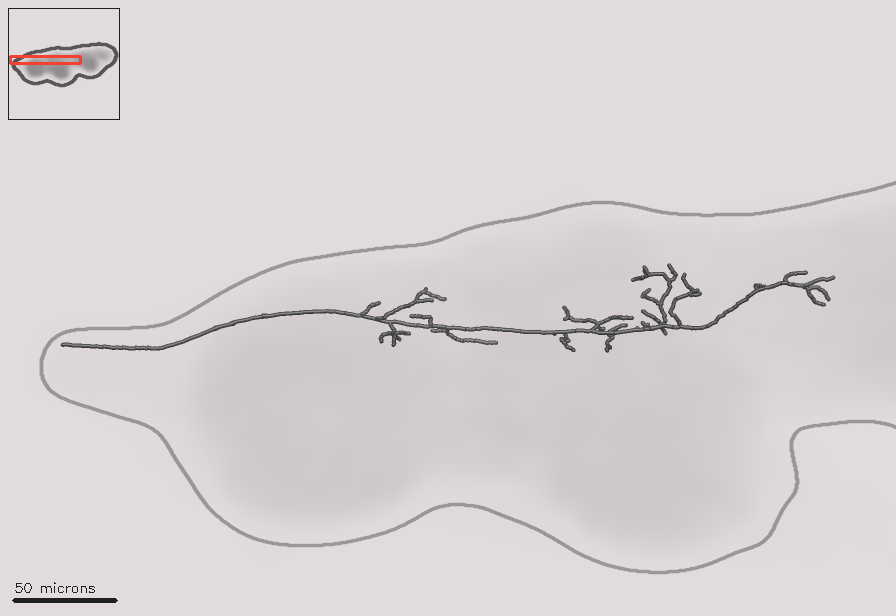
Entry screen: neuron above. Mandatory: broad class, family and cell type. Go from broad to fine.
descending neuron; DNp; DNp21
